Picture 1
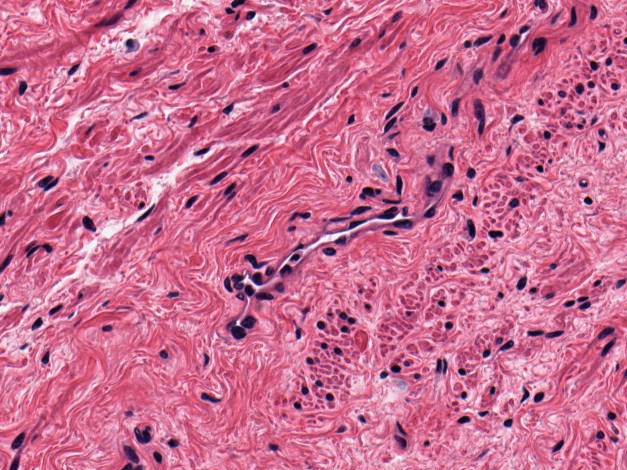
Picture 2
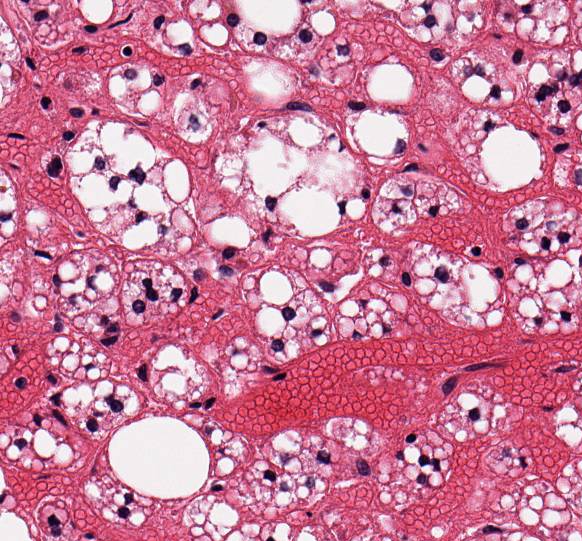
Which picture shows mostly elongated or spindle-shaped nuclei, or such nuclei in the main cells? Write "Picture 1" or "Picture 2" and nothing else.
Picture 1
